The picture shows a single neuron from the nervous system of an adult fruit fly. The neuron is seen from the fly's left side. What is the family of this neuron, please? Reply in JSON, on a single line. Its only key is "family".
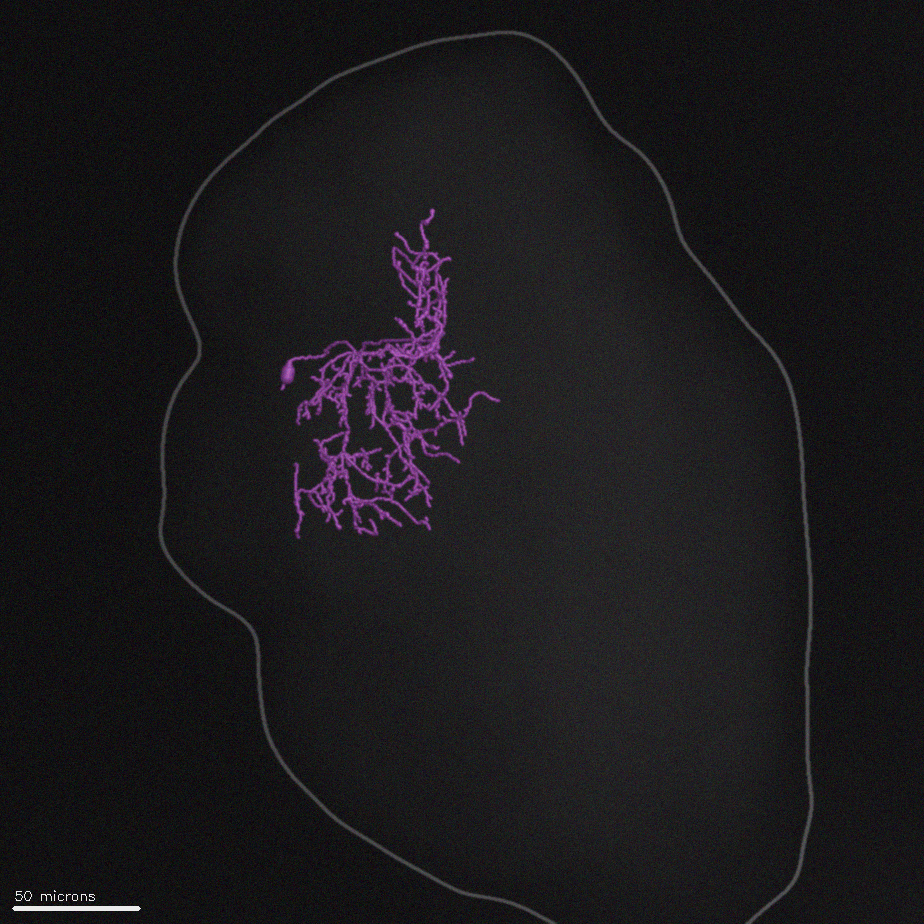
{"family": "hemilineage VLPl&d1_dorsal"}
